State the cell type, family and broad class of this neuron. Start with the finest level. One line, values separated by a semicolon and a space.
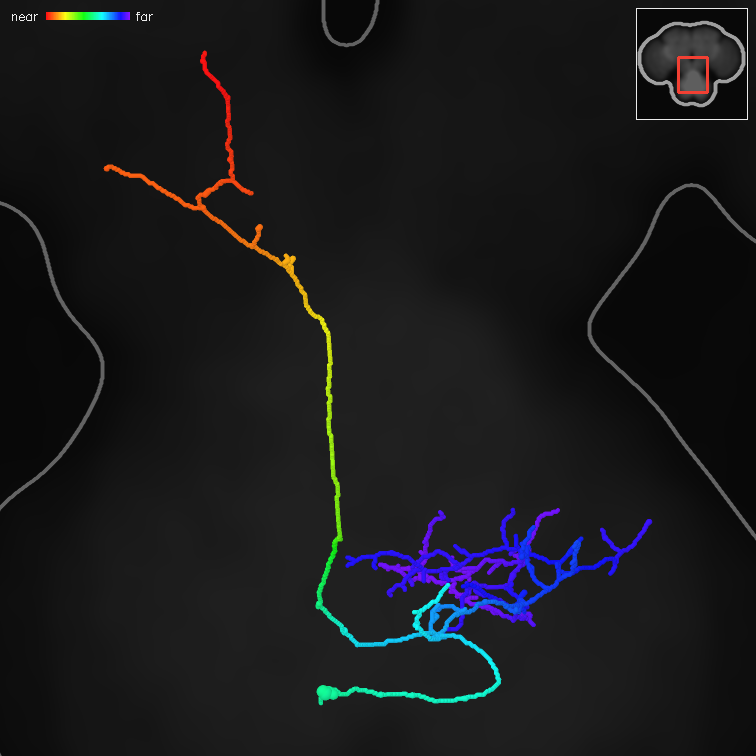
AN08B107; hemilineage 08B; ascending neuron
